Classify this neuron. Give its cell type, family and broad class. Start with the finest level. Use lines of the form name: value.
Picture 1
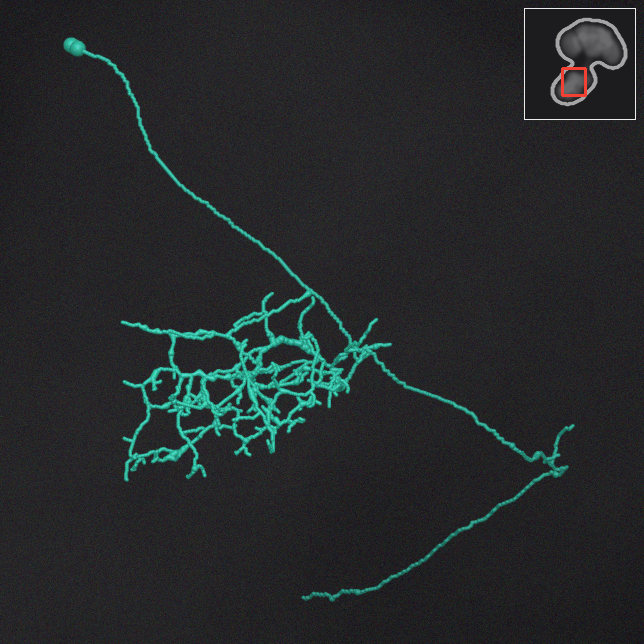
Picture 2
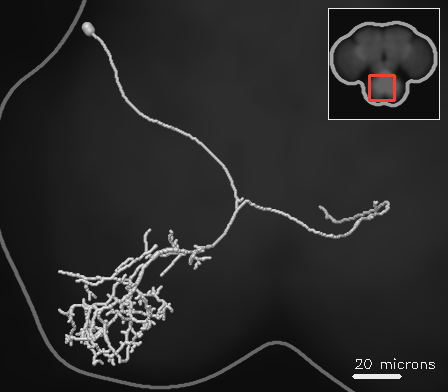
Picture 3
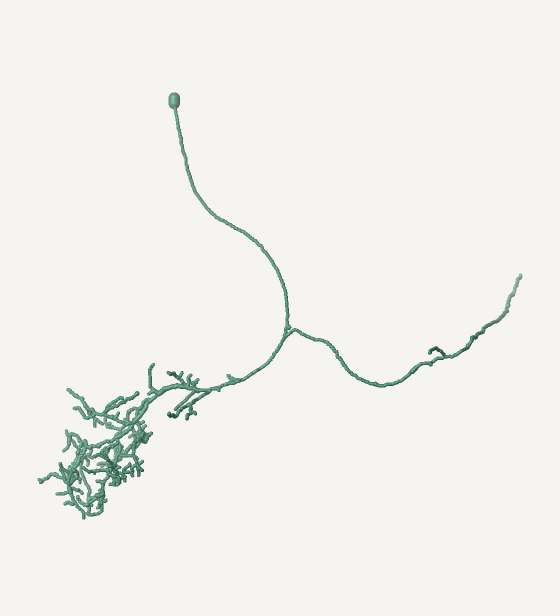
cell type: IN23B047
family: hemilineage 23B
broad class: nerve-cord intrinsic neuron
